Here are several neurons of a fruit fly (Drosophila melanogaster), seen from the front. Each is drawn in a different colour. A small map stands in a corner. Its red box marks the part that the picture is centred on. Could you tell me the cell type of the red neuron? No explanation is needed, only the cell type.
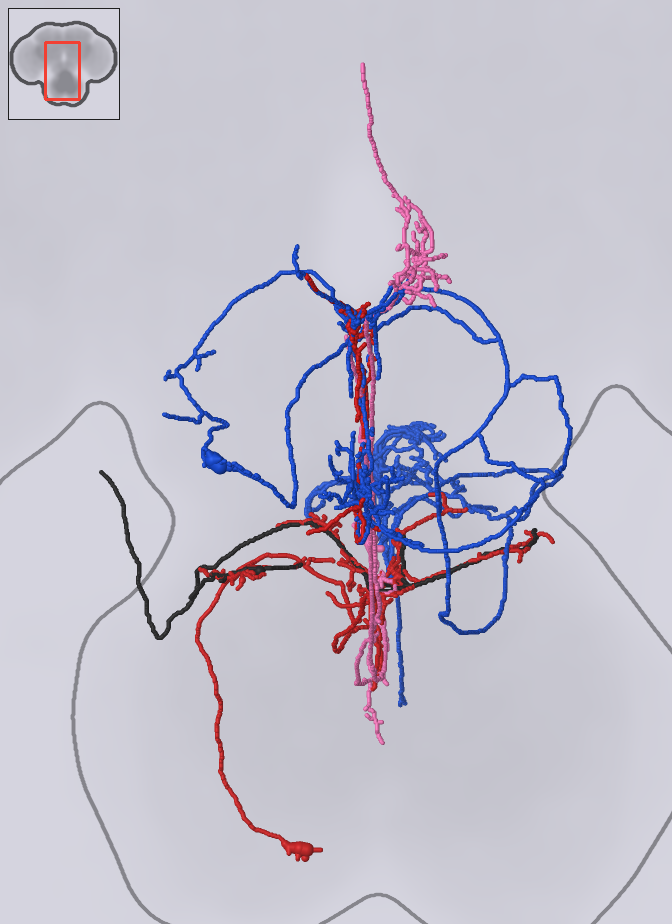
AN06A027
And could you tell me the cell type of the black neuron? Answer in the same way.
SNpp23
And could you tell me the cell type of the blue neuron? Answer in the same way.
DNge172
